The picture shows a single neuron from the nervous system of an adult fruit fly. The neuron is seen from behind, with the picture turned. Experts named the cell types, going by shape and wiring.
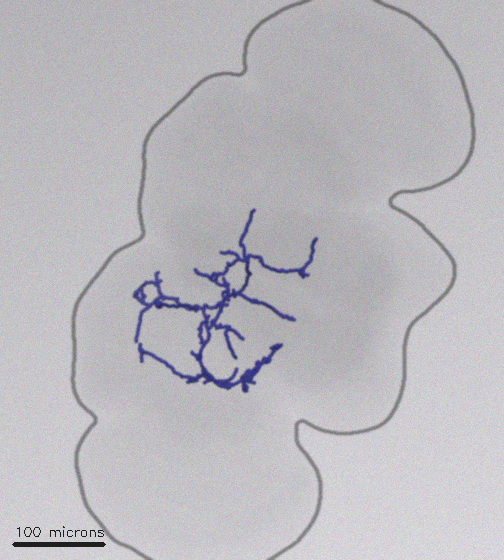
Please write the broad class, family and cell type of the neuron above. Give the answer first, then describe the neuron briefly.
Its broad class is central-brain intrinsic neuron. Its family is hemilineage DM6_central1. Its cell type is CB1541. By the scale bar it is about 200 microns wide in this view. In this view it is about as wide as it is tall.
